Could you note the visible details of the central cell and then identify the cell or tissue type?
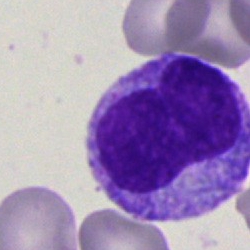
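Within a round outline, the nucleus fills most of the cell. Fine purple granules are scattered through the cytoplasm, and no vacuoles are seen there. The cell is a metamyelocyte.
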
